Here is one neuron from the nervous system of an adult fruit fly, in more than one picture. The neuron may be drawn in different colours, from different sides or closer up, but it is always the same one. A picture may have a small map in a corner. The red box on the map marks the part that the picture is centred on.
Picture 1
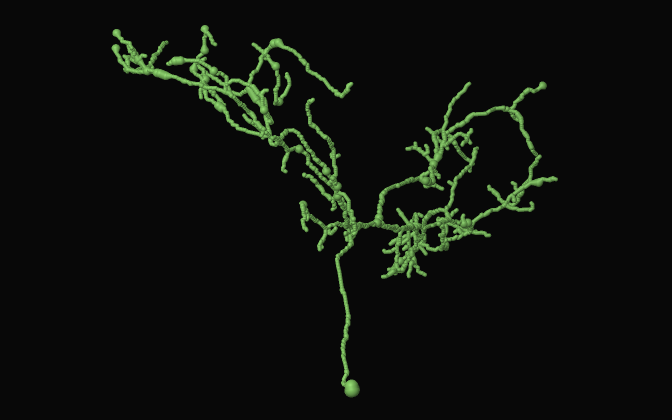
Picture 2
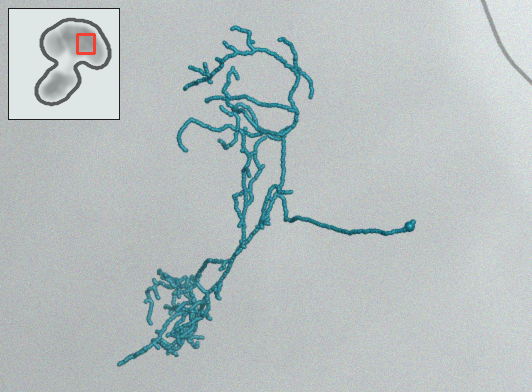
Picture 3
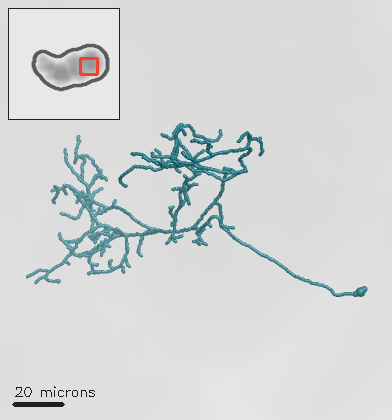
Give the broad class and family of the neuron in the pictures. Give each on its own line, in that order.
central-brain intrinsic neuron
hemilineage LALa1_anterior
